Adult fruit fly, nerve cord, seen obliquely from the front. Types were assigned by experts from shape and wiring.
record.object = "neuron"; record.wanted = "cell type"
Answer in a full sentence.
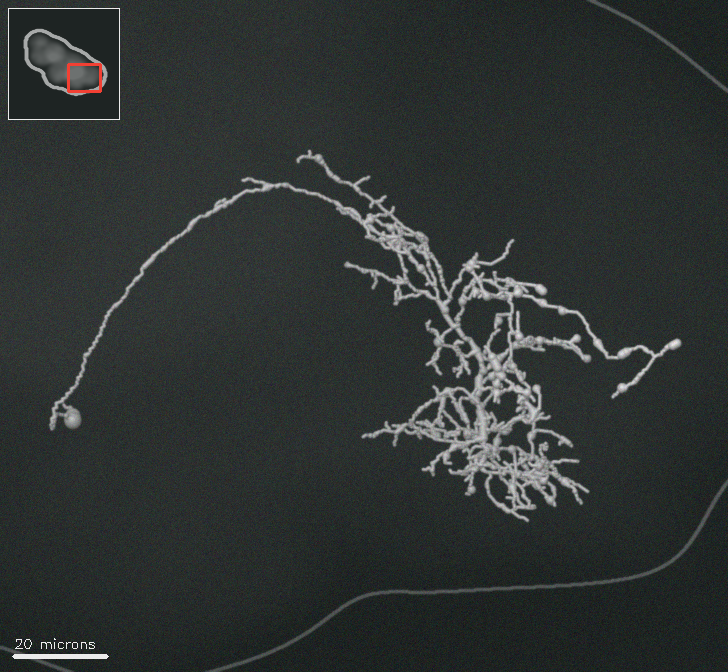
The cell type is IN12B036.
